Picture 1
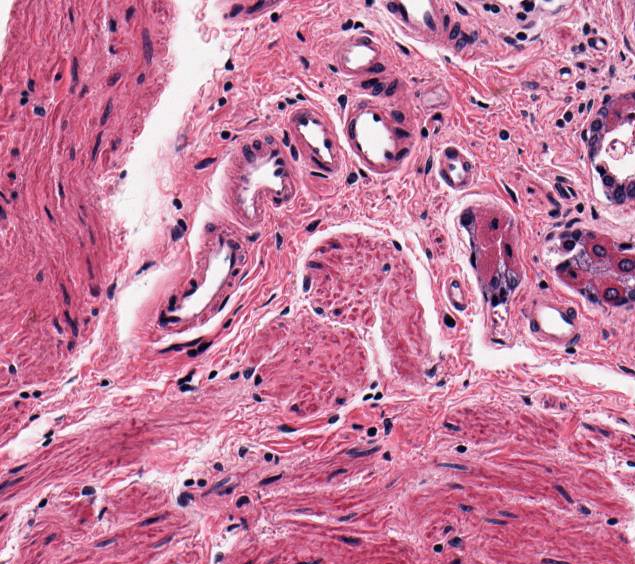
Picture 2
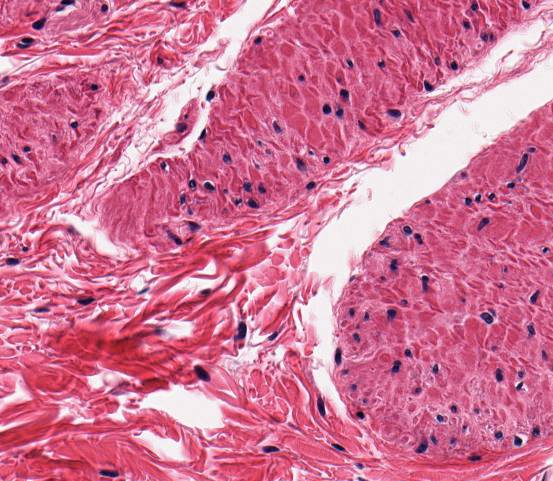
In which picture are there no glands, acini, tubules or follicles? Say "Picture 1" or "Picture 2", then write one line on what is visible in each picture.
Picture 2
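Picture 1: Small tubules with open lumens are scattered in the upper middle and upper right of the field.
Picture 2: No epithelium or glands are present anywhere in the field.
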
